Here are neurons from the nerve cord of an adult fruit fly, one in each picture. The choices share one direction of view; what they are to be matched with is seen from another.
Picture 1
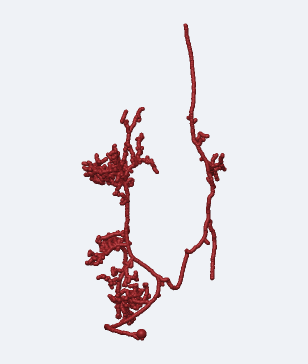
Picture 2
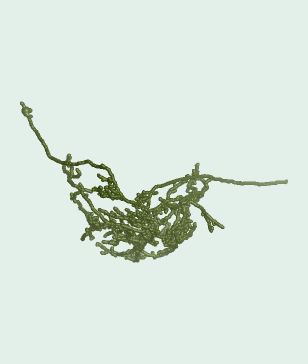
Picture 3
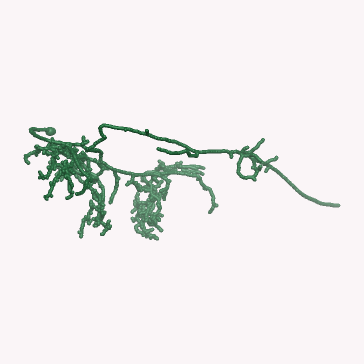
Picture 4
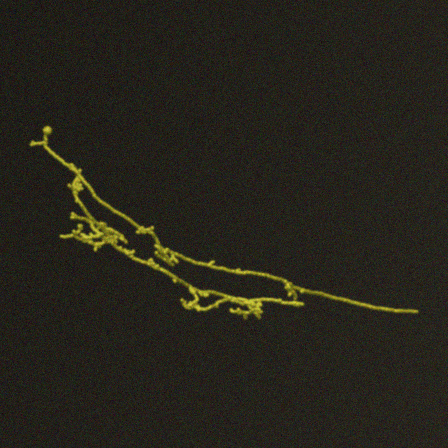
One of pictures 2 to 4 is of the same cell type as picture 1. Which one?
Picture 3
